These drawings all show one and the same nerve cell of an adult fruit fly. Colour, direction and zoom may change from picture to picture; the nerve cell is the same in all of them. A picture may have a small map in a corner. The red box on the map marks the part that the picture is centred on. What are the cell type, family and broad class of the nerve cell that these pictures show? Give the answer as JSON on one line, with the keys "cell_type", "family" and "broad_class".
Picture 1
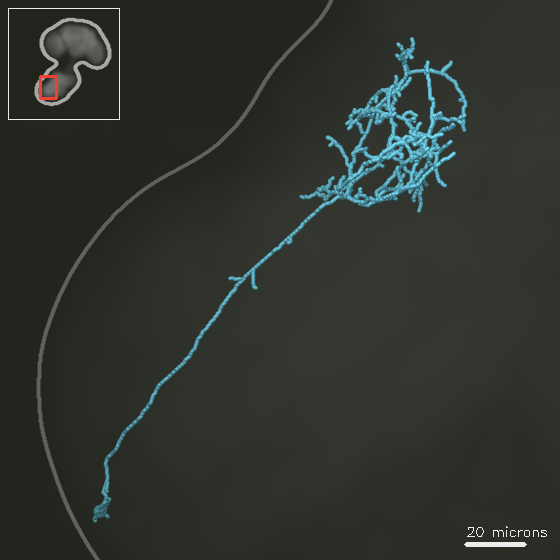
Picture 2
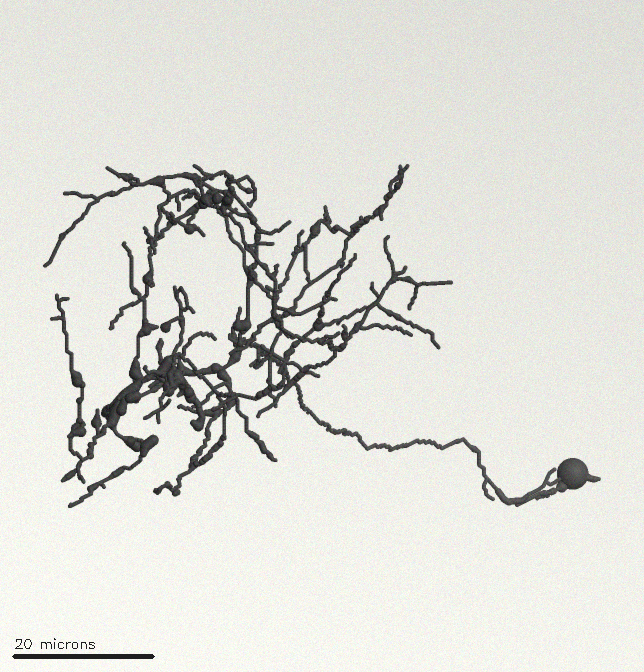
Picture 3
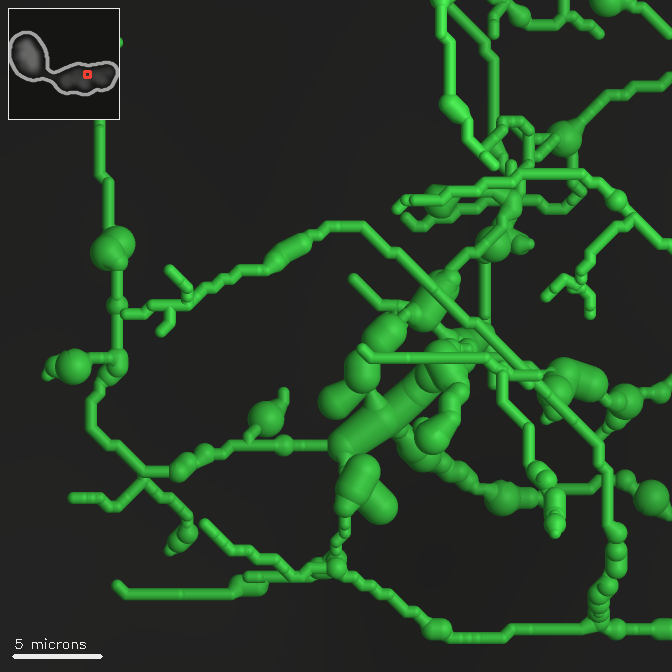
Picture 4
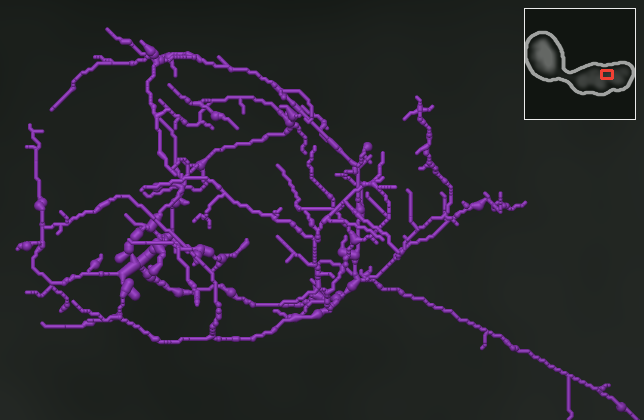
{"cell_type": "IN16B104", "family": "hemilineage 16B", "broad_class": "nerve-cord intrinsic neuron"}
